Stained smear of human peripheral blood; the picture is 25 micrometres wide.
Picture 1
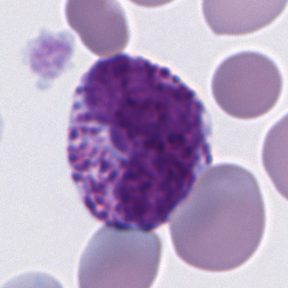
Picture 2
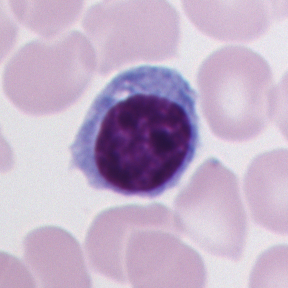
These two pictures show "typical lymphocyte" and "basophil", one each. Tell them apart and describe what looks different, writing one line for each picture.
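Picture 1: basophil. The cell is packed with coarse, dark purple granules.
Picture 2: typical lymphocyte. No distinct granules are visible in the cytoplasm.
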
